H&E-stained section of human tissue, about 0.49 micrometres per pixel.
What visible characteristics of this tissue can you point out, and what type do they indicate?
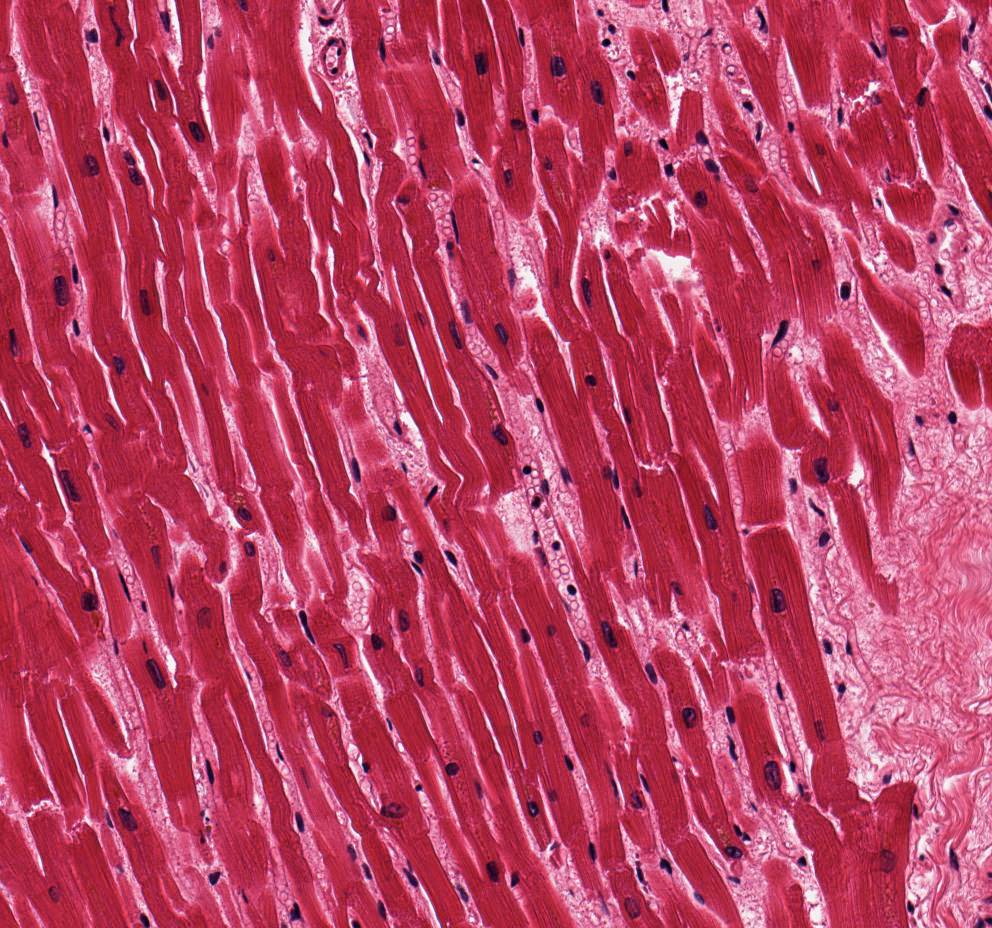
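Nearly the whole field is filled by muscle fibres lying in parallel bands that slant from upper left to lower right. The fibres branch and join their neighbours. Narrow pale strips between them contain small, dark, elongated nuclei. At the lower right edge lies pale pink, wavy fibrous connective tissue. This is the left ventricle of the heart.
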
